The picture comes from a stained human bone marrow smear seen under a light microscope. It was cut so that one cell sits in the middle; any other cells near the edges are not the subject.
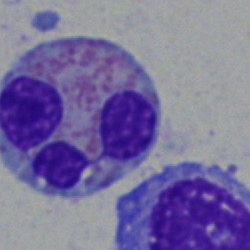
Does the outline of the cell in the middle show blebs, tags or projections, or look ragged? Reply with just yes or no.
No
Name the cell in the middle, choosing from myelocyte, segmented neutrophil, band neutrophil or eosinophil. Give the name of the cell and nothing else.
eosinophil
